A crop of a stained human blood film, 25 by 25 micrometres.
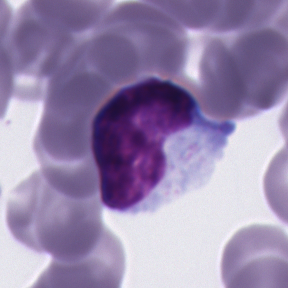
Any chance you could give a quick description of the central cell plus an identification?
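Dark purple chromatin is coarsely clumped. Pale greyish-blue cytoplasm lies mainly to the right of the nucleus, where its edge is irregular and ragged. A few fine pinkish granules are scattered through the cytoplasm. The cell is a typical lymphocyte.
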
